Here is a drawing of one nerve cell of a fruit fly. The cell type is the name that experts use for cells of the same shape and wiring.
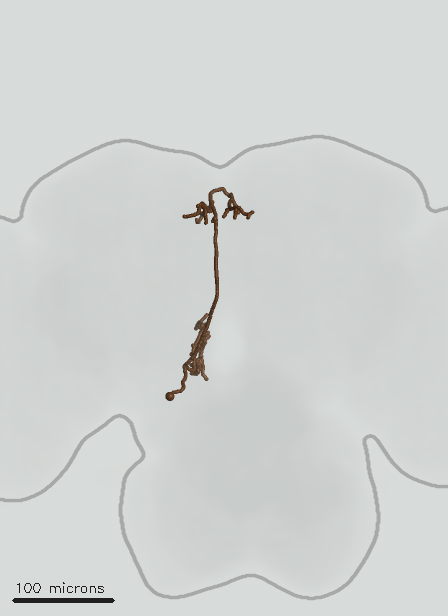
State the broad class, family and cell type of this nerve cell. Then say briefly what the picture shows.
It is a central-brain intrinsic neuron. Its family is hemilineage FLAa2. The cell type is CB4081. By the scale bar it is about 200 microns tall in this view. As drawn here it is taller than it is wide.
